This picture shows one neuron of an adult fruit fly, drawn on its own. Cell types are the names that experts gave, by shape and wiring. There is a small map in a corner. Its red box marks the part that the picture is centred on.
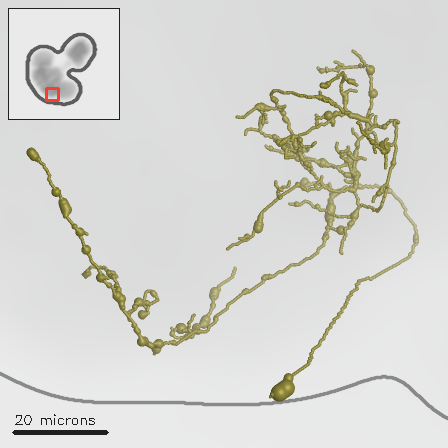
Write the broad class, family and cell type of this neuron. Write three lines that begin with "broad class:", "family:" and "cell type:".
broad class: central-brain intrinsic neuron
family: hemilineage LHl1
cell type: CB3036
